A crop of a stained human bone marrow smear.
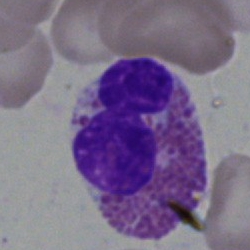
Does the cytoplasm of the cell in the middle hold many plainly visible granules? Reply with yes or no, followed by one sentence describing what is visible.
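Yes. The cytoplasm is packed with coarse, round, reddish-purple granules.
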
